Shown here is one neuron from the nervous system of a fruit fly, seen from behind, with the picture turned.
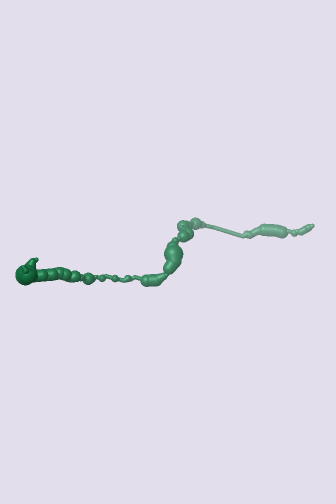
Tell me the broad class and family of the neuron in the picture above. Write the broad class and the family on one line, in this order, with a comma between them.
photoreceptor or other optic-lobe sensory neuron, class visual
